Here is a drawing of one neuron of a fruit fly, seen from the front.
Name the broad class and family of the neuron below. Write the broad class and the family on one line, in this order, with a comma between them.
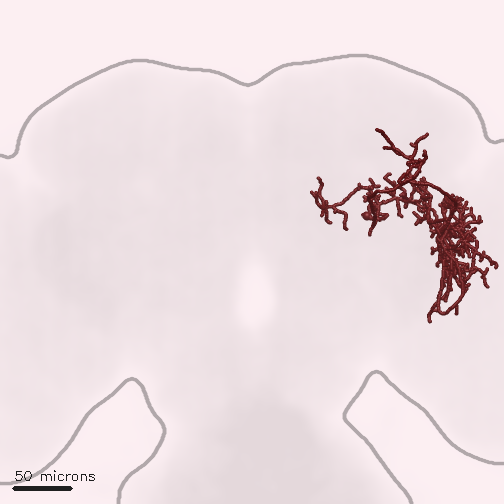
visual projection neuron, hemilineage VLPp&l1_posterior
